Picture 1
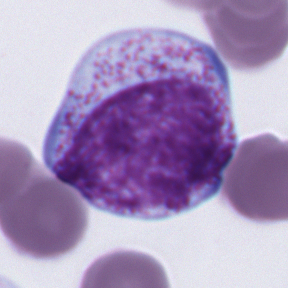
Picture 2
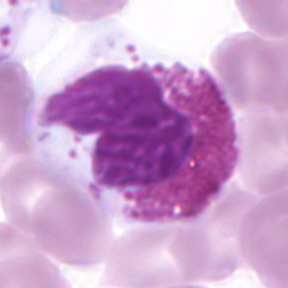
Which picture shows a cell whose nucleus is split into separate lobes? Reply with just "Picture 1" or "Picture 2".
Picture 2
